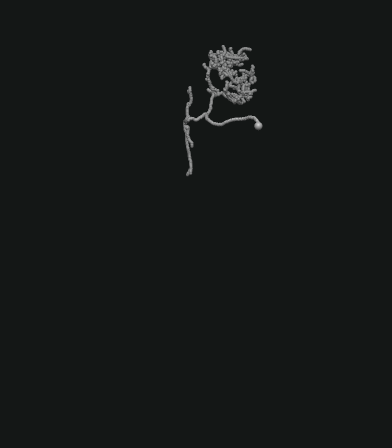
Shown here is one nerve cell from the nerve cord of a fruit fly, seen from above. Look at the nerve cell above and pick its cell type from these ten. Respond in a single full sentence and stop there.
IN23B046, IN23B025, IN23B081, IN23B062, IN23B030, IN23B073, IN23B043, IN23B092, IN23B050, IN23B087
The type assigned to this nerve cell is IN23B046.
